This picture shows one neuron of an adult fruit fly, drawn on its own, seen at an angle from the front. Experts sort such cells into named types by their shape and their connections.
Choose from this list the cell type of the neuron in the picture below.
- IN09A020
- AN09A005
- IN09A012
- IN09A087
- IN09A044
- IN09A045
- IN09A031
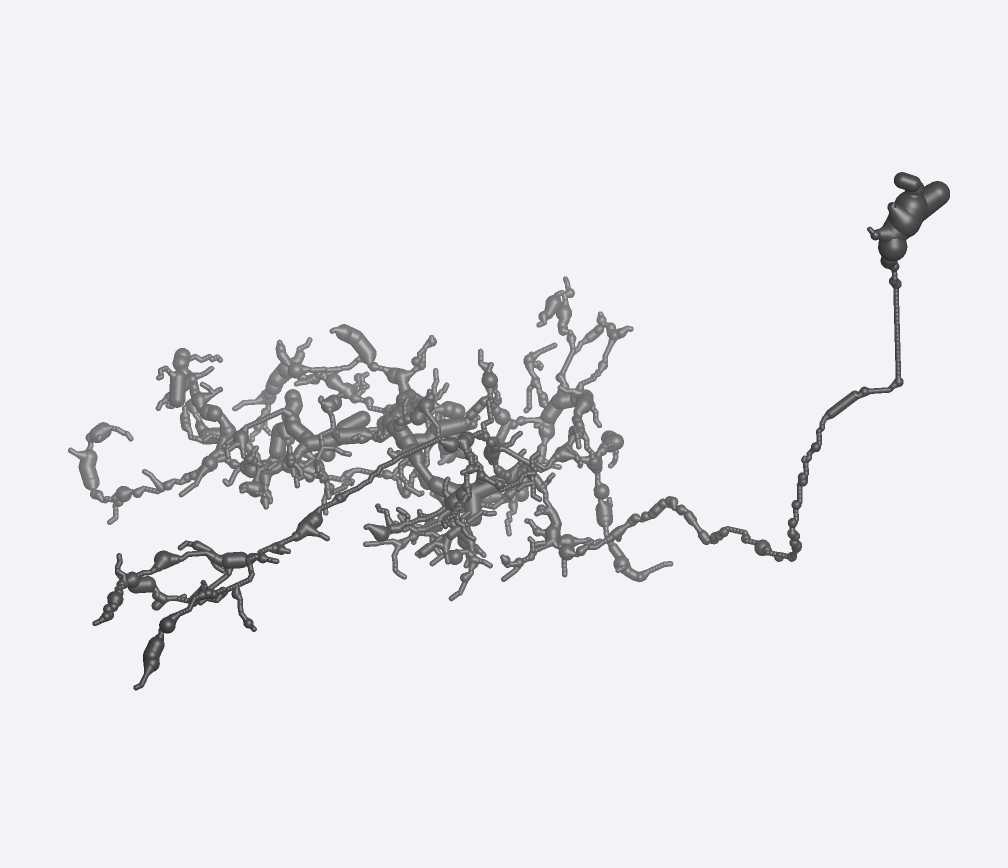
IN09A020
